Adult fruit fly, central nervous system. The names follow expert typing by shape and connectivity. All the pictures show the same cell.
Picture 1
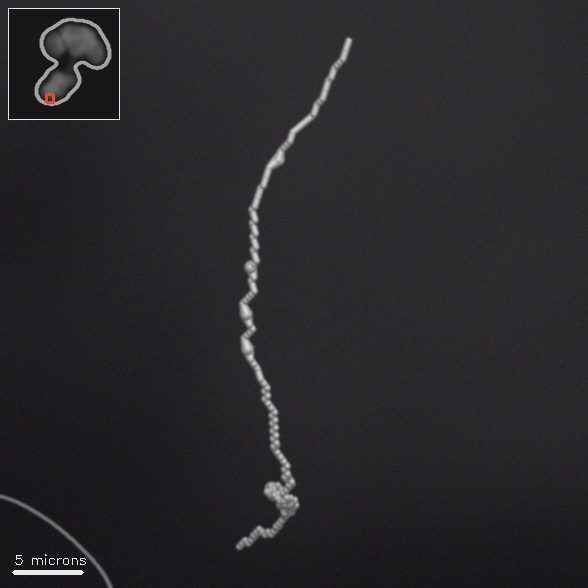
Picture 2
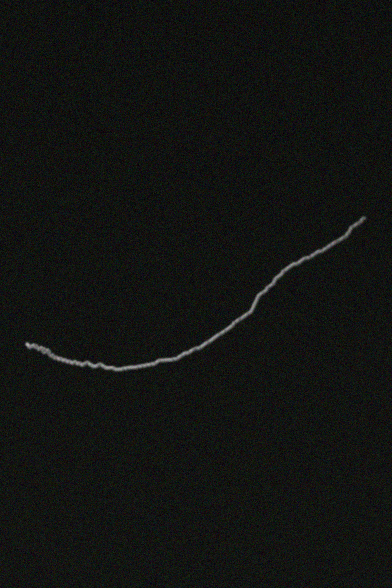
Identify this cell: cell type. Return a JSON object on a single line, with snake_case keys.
{"cell_type": "LgLG2"}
